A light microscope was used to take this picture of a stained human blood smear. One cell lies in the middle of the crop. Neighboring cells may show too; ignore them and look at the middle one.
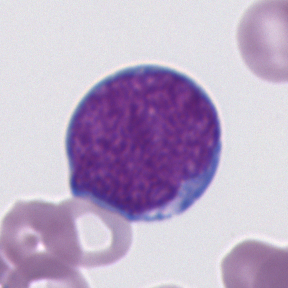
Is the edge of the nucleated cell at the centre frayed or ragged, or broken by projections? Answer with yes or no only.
No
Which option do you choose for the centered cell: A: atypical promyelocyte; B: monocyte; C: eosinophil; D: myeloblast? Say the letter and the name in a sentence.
Option D is the correct option, with the middle cell being a myeloblast.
